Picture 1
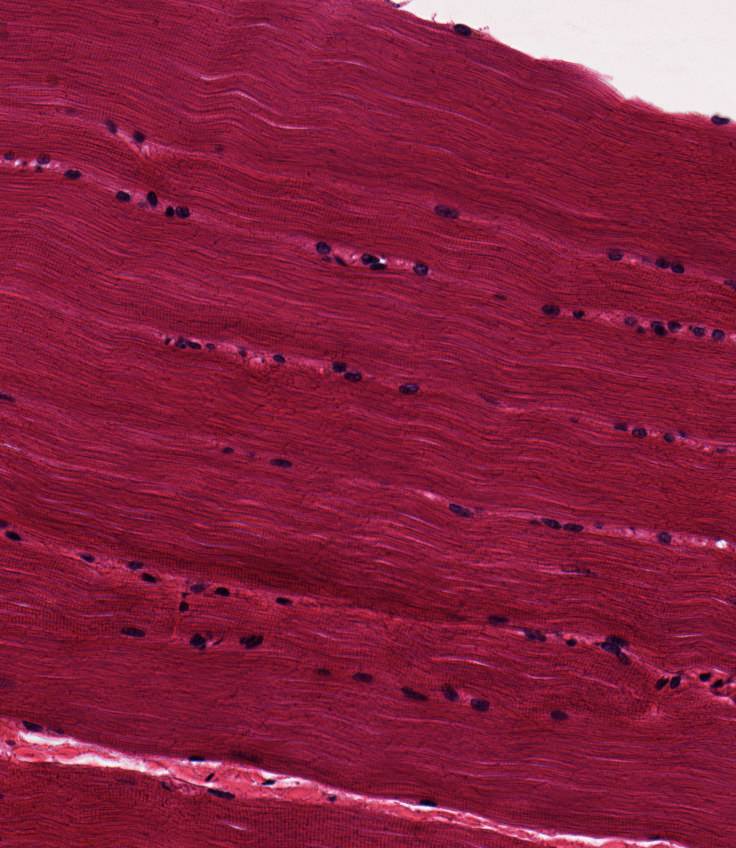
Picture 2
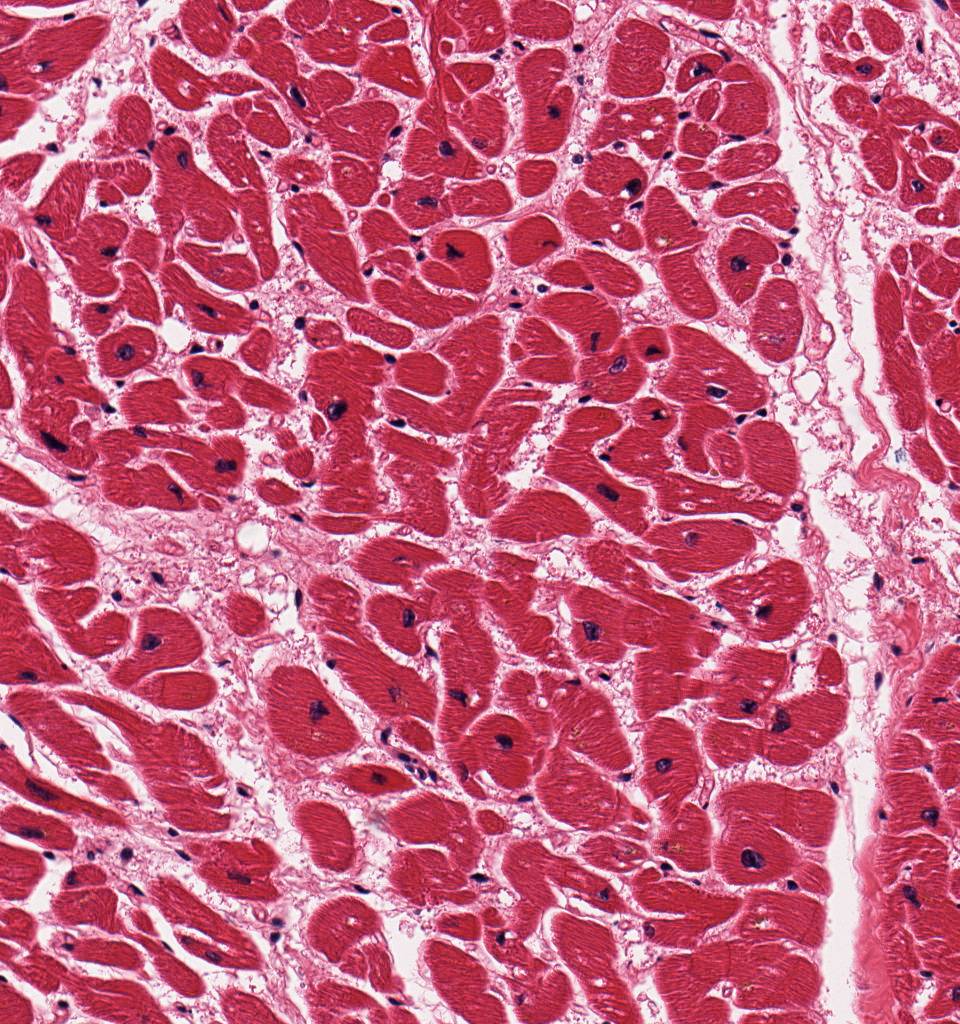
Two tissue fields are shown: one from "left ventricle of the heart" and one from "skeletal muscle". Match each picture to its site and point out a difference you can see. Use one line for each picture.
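Picture 1 – skeletal muscle. The nuclei lie in rows along the borders between fibres rather than in the fibre centres.
Picture 2 – left ventricle of the heart. Where a fibre nucleus is seen, it lies singly near the centre of the fibre.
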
